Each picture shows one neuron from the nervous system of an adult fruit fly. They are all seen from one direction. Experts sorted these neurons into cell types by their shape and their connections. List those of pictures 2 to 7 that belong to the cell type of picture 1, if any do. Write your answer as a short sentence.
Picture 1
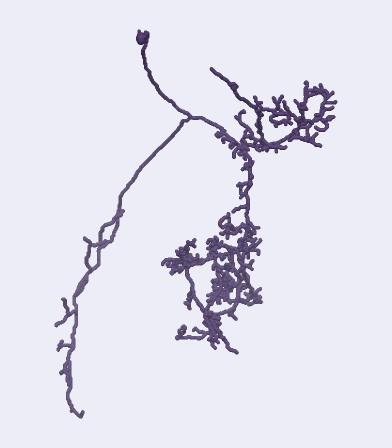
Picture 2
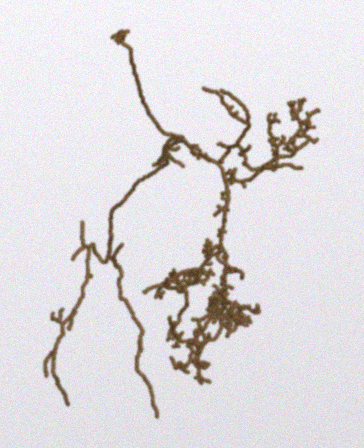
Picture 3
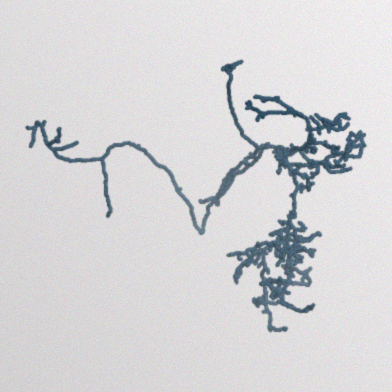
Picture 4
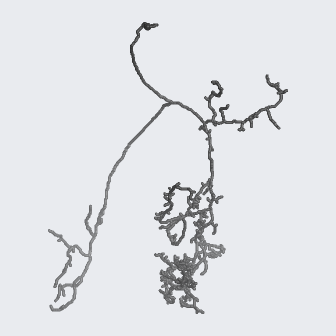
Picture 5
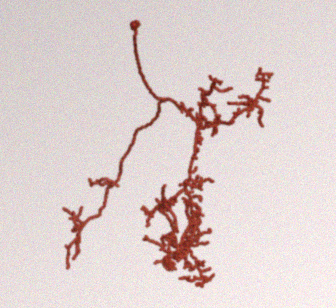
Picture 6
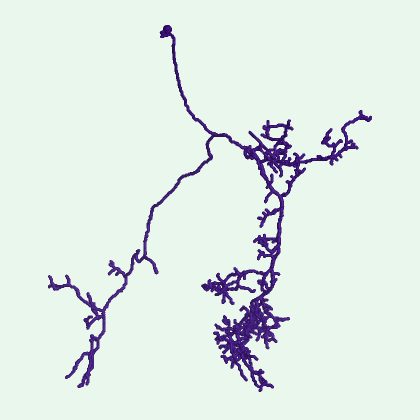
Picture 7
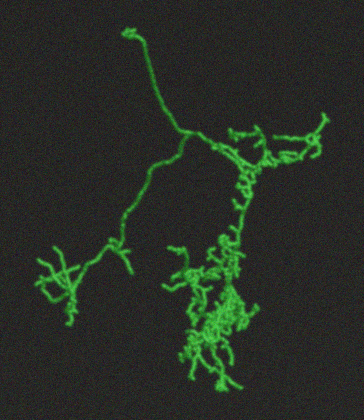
Picture 2, picture 4, picture 5, picture 6 and picture 7 are of the same cell type.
